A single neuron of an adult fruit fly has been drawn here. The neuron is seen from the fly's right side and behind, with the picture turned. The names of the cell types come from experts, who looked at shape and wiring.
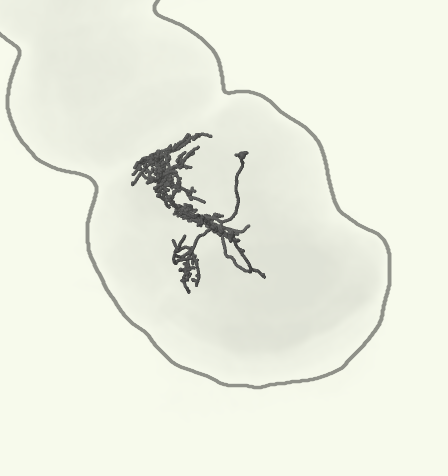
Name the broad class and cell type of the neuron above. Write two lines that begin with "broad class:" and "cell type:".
broad class: central-brain intrinsic neuron
cell type: LAL156_a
